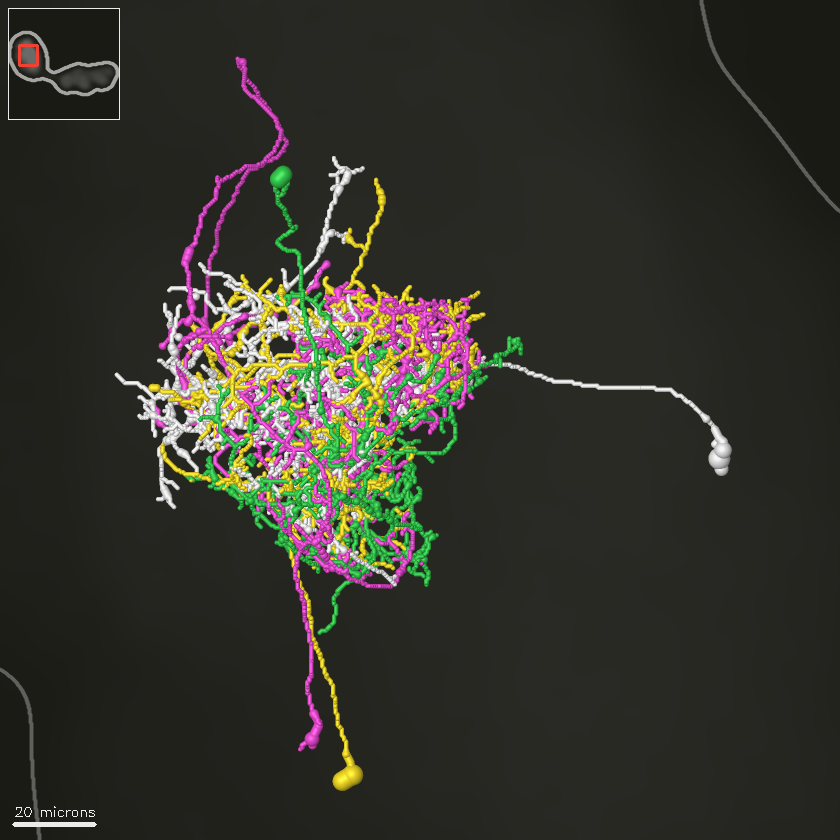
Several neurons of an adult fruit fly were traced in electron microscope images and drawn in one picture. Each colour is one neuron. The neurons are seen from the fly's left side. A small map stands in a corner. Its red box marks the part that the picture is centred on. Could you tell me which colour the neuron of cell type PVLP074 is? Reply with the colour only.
yellow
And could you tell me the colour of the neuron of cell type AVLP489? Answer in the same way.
white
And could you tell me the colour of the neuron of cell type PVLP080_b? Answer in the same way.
green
